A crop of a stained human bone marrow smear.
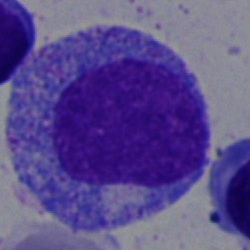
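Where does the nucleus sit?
Off-centre, toward the upper right of the cell.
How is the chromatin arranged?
Fine and fairly evenly spread, with no coarse clumps.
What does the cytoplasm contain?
Fine reddish-purple granules scattered throughout, with a paler, less granular patch against the lower edge of the nucleus.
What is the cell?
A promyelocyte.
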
